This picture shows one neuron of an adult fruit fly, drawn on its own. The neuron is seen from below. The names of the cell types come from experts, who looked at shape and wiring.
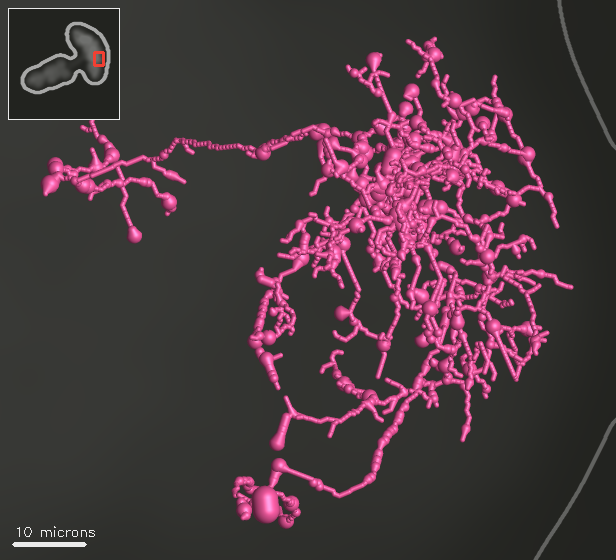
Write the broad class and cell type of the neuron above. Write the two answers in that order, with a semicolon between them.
central-brain intrinsic neuron; AVLP345_b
